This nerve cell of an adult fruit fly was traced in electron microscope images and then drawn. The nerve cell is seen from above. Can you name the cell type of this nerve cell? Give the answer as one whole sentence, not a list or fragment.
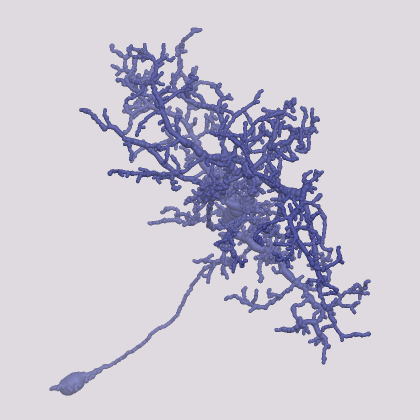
It is IN06B013 that is the cell type of the nerve cell.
